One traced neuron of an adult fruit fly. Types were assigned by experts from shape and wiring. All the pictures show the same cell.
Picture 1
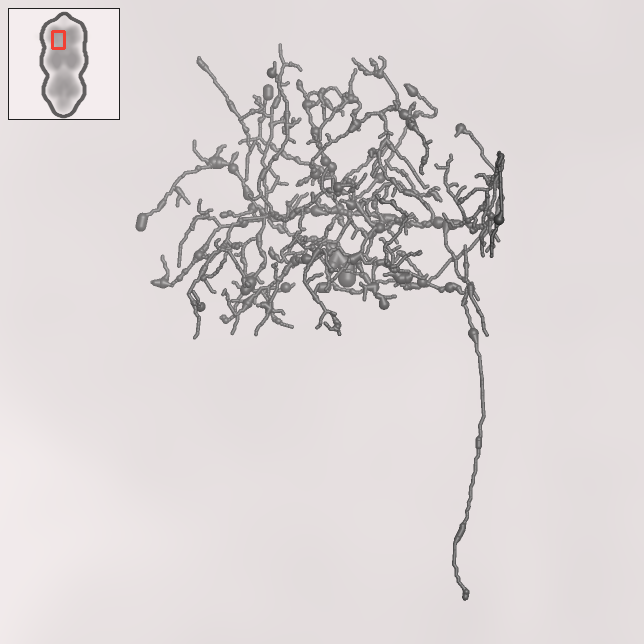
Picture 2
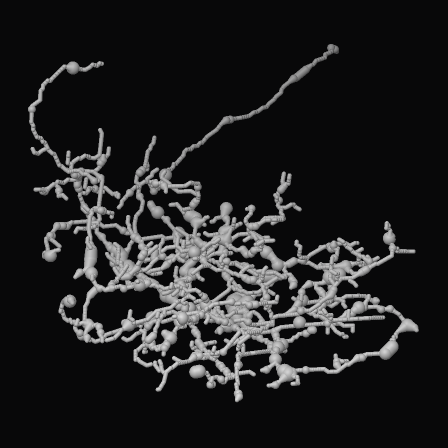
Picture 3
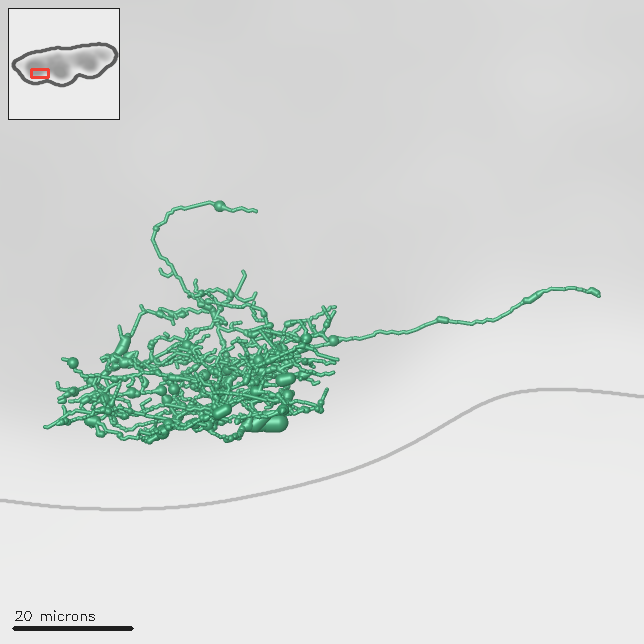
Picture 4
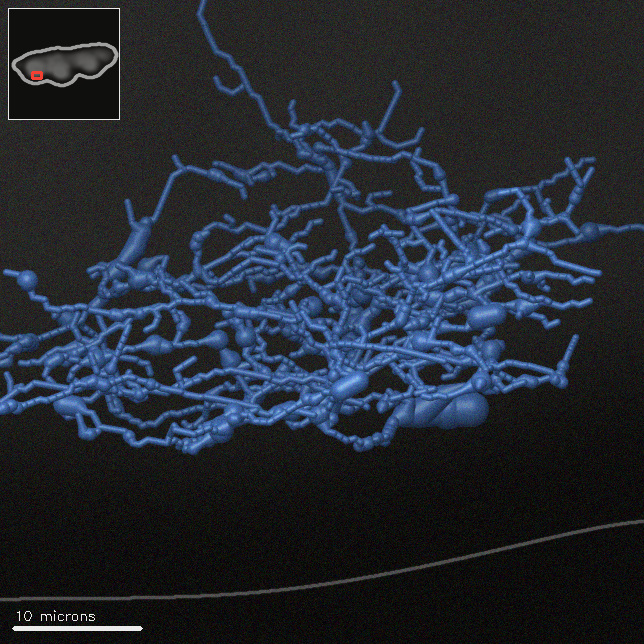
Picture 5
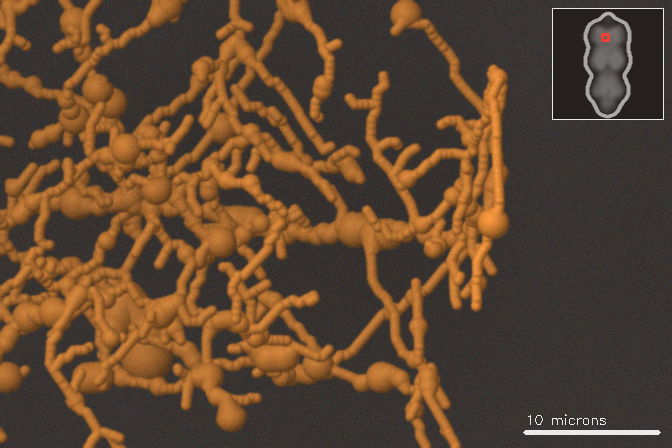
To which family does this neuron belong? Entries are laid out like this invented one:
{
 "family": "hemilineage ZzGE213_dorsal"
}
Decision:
{
 "family": "hemilineage 01B"
}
